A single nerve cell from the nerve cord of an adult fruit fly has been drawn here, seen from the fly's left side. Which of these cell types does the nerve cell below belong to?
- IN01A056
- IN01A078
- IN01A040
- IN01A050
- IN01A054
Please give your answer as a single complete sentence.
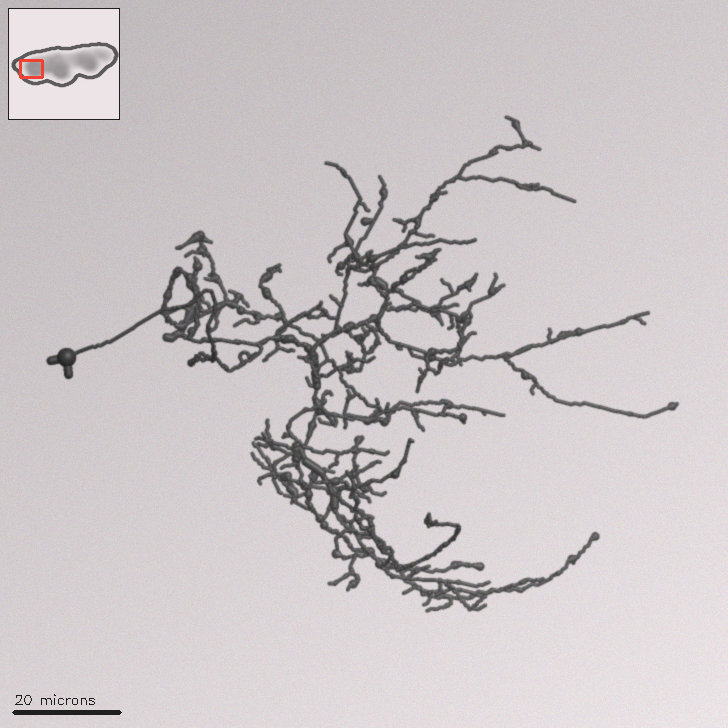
Cell type IN01A056 is what this nerve cell is.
